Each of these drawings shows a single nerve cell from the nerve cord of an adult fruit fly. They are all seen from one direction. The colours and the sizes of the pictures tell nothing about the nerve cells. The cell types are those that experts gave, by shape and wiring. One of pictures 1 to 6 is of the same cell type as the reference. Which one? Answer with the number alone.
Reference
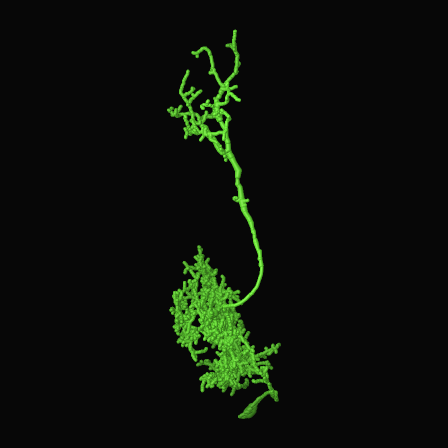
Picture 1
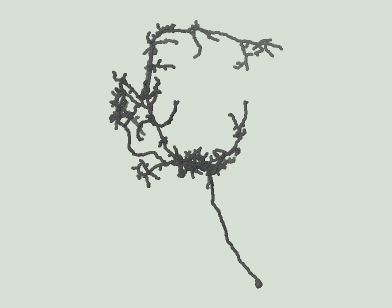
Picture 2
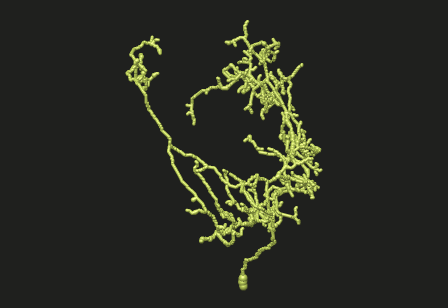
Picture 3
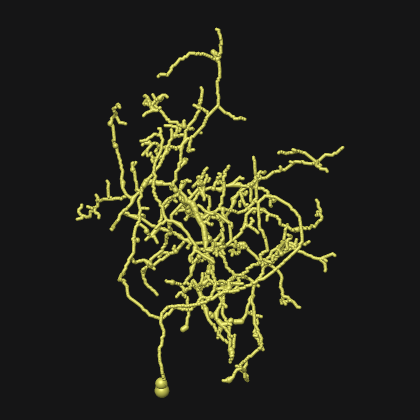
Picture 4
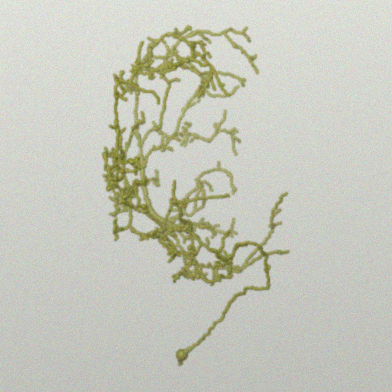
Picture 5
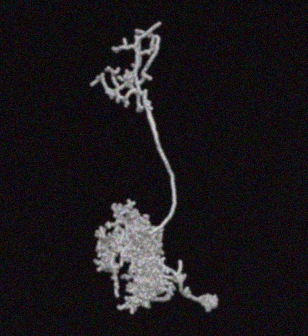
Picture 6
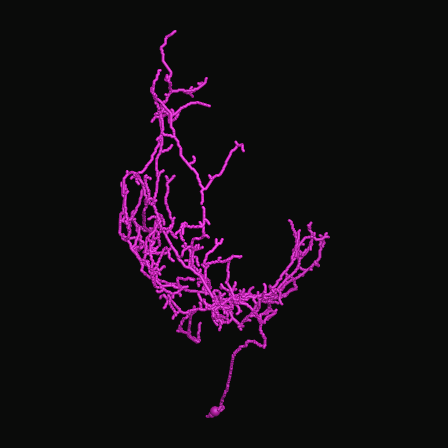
5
